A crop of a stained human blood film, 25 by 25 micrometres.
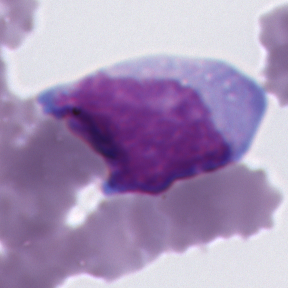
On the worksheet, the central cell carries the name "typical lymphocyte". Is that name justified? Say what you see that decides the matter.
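Not a fit: this is a myeloblast, not a typical lymphocyte. Decisive point: size.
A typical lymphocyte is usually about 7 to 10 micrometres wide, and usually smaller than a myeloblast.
Here the nucleus alone measures about 16 by 11 micrometres, which speaks against typical lymphocyte and for myeloblast. Cytoplasm: a thin rim in most places, widening to a broad crescent along the upper right of the nucleus.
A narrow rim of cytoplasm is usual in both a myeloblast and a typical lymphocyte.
The thin rim thus fits either name. Also seen: pale blue cytoplasm without distinct granules; an irregular, angular outline narrowing to a point at the left end; red cells against the lower edge.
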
